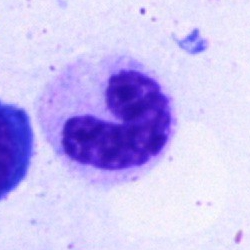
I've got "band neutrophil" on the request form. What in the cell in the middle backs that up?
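Start with the nucleus: it is a single curved band bent into a C shape, its hollow opening toward the upper left.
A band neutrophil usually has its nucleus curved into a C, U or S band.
So this C-shaped band goes with the band neutrophil.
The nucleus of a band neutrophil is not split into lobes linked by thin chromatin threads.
This nucleus stays one single band, which fits as well. Now look at the cytoplasm: it is pale pinkish-lilac and holds fine, faint pinkish granules.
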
